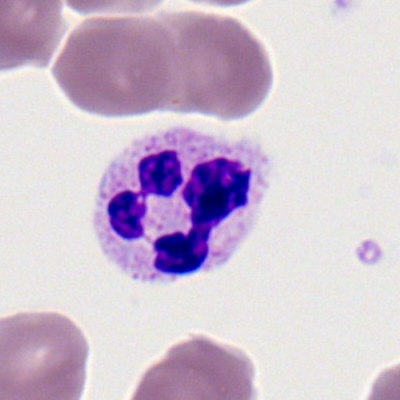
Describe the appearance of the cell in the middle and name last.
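Several separate lobes make up the nucleus, joined by thin strands, I notice. The chromatin looks dark purple and coarsely clumped. There's plenty of cytoplasm, pale pinkish-lilac, with fine, faint lilac granules scattered evenly throughout. It's a segmented neutrophil.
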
